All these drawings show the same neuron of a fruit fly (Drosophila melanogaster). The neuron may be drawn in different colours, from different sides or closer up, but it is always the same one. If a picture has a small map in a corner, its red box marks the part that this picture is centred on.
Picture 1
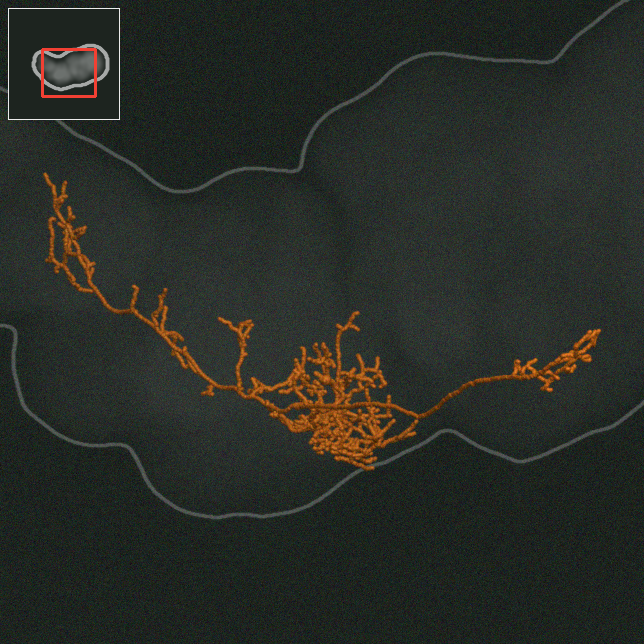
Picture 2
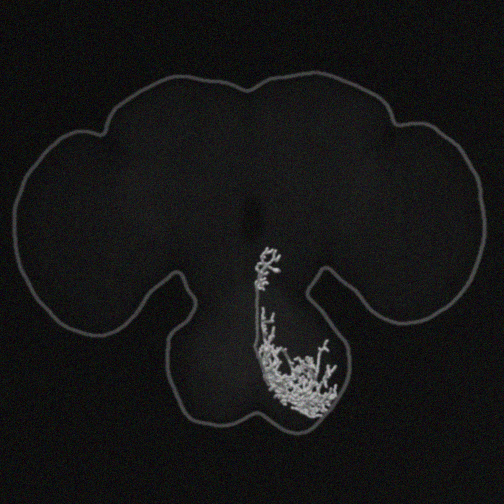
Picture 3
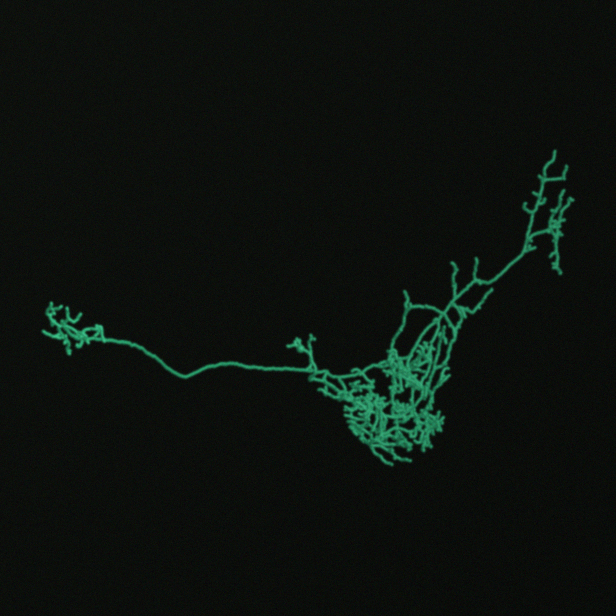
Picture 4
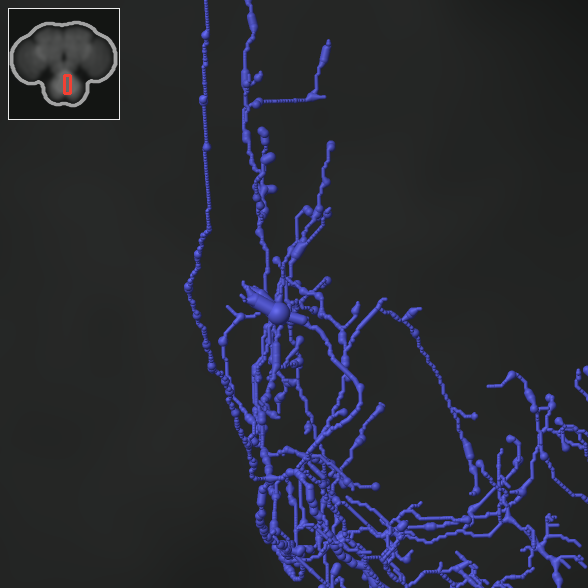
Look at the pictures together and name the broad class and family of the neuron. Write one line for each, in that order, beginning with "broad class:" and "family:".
broad class: ascending neuron
family: hemilineage 17A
